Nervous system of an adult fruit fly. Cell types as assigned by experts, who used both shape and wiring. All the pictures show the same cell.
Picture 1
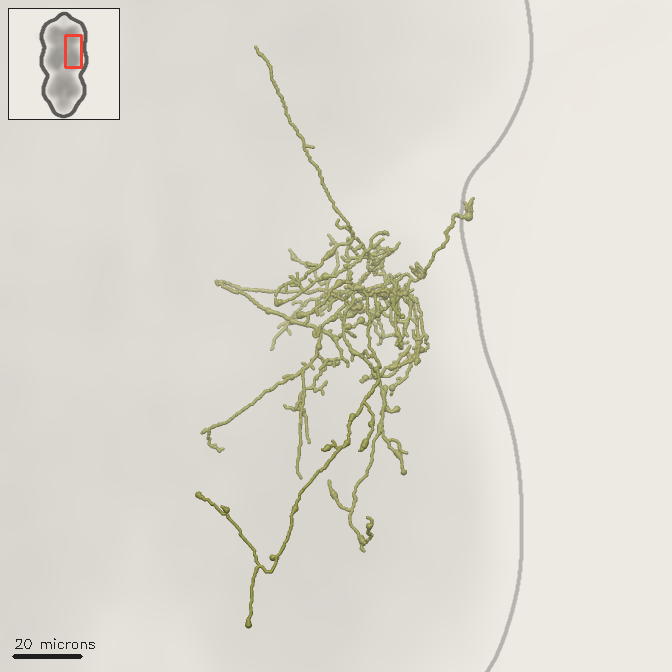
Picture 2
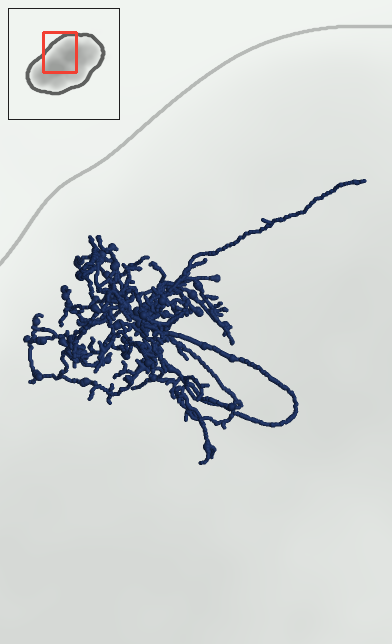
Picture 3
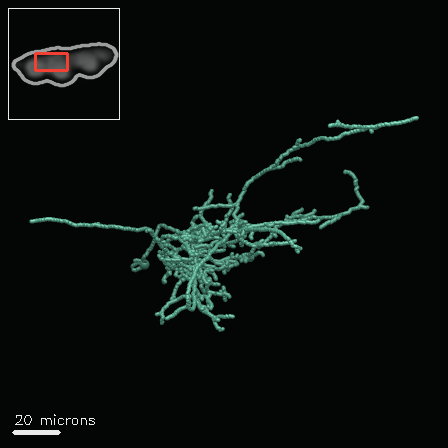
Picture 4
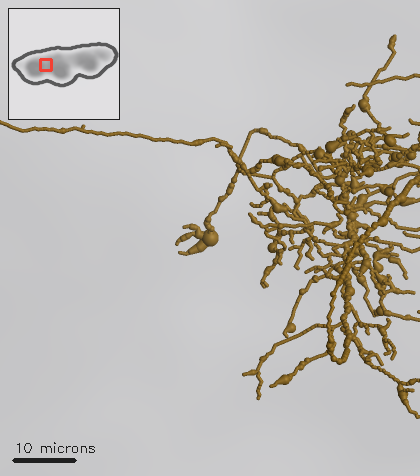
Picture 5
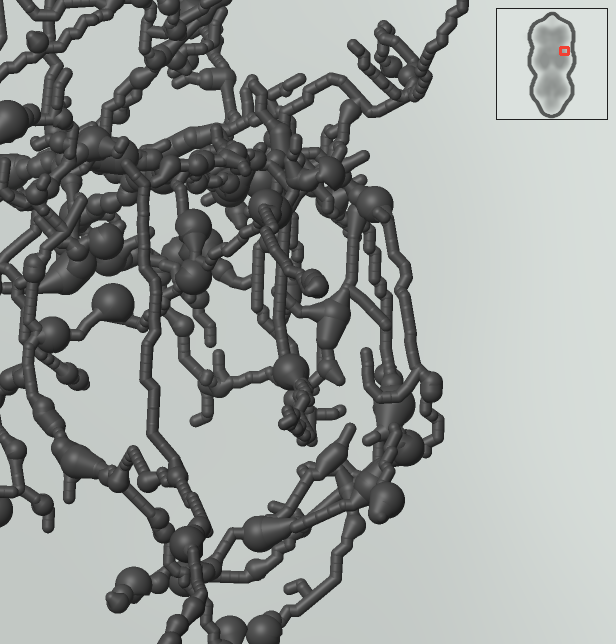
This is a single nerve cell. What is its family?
hemilineage 17A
